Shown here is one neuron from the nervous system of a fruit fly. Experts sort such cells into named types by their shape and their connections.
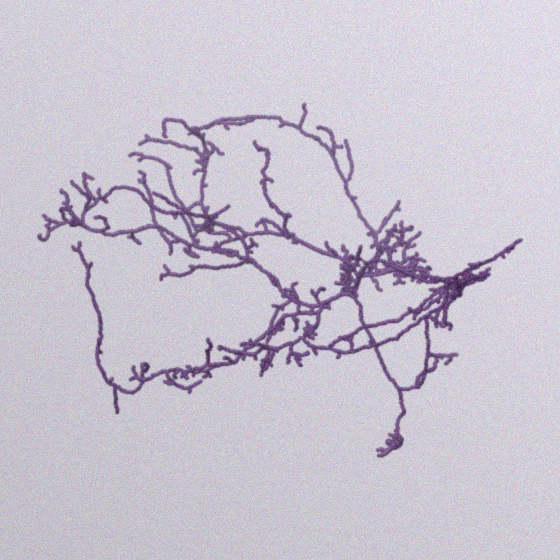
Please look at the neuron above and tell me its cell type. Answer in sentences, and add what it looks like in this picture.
It is of cell type vPR9_a. It is a nerve-cord intrinsic neuron. As drawn here it is wider than it is tall.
